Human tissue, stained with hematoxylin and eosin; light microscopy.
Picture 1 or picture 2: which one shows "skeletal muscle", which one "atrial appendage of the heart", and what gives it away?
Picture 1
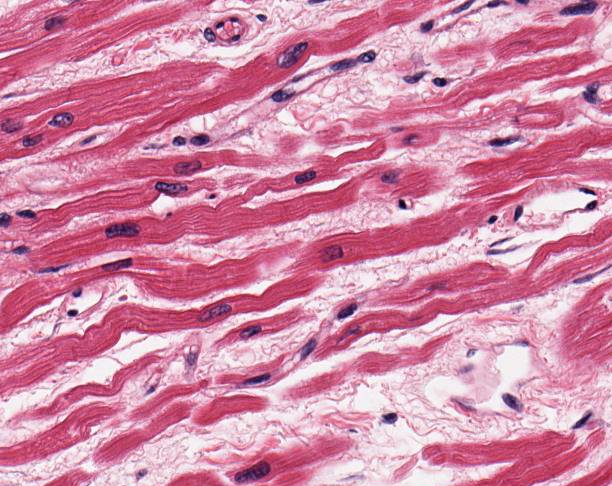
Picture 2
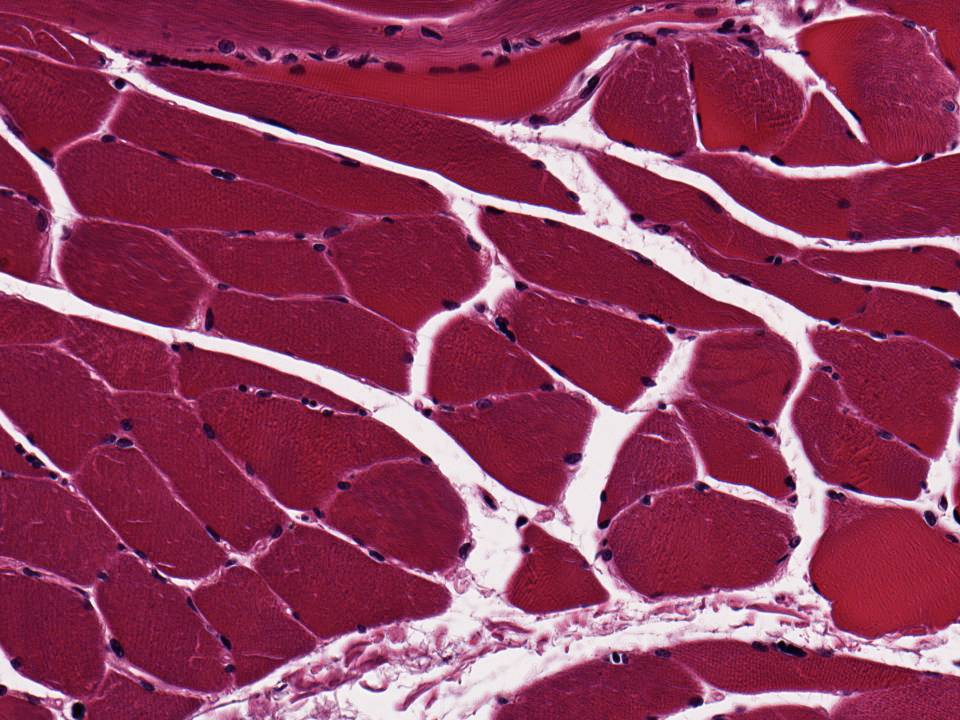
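Take picture 1 first: that is the atrial appendage of the heart, and picture 2 is skeletal muscle. Now look at where the nuclei sit: in picture 1 they are oval and lie in the centre of the fibres, with only one or two in each fibre segment rather than many in a row. In picture 2 the nuclei are dark and flattened and lie at the edges of the fibres, just beneath the cell membrane.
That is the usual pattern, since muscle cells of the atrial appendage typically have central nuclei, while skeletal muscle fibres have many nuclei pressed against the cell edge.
Between the fibres in picture 1 you'll find a pale, loose, wispy stroma with small dark elongated nuclei, and near the top centre a small round vessel containing red blood cells. In picture 2, loose connective tissue with wavy pink fibres lies between fascicles in the lower centre, and empty white clefts, consistent with shrinkage during processing, separate many fibres and fascicles.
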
